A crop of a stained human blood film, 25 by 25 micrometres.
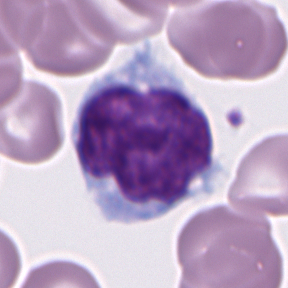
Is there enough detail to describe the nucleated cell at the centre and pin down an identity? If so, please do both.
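The nucleus takes up most of this cell, and it's irregular, with a notch along its lower edge. No distinct nucleoli show, and the cytoplasm has no visible granules. It's a monocyte.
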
